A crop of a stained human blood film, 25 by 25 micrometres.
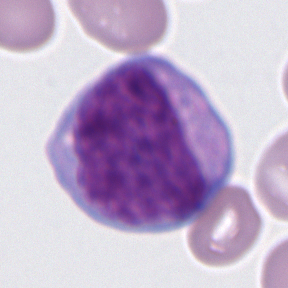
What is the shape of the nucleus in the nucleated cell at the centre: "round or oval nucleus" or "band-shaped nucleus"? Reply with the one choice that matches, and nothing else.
Round or oval nucleus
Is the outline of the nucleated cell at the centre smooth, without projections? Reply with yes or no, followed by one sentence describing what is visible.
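Yes. The cell outline is roughly round with a smooth edge.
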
